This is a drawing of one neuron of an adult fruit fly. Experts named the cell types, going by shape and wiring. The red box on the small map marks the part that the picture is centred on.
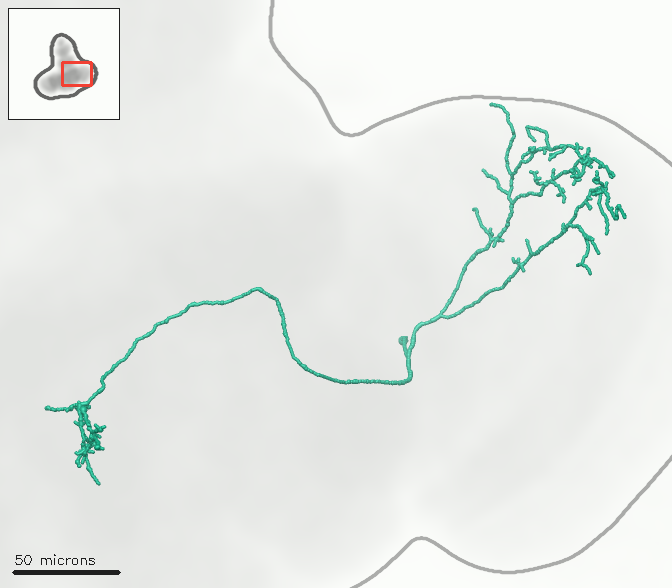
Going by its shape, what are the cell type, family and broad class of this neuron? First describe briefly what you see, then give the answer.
By the scale bar it is about 300 microns wide in this view. Dozens of branch ends can be seen. The cell type is MeVP58. The family is MeVP. This is a visual projection neuron.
